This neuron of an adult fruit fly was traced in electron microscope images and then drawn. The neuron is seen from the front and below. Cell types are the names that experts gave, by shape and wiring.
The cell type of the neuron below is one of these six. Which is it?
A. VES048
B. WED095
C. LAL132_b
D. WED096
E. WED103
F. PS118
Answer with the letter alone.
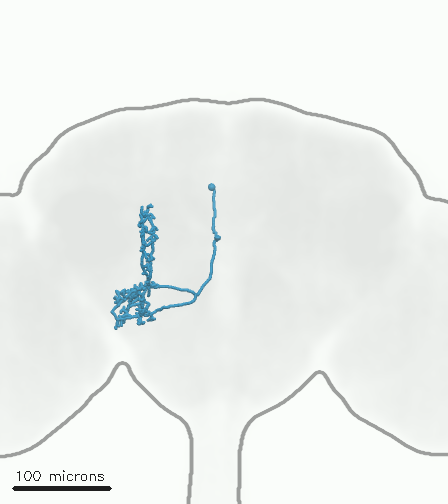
B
